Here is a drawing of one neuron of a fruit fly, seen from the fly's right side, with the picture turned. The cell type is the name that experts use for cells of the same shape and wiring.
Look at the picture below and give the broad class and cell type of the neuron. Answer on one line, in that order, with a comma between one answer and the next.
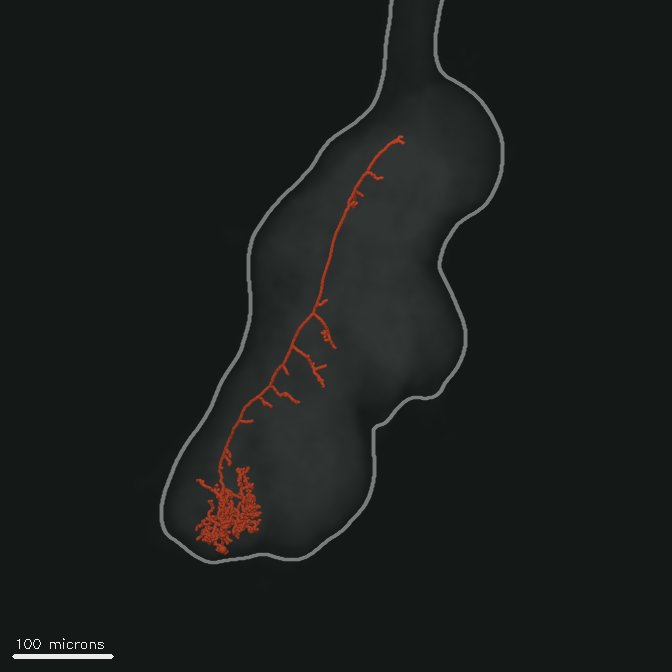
nerve-cord intrinsic neuron, INXXX300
